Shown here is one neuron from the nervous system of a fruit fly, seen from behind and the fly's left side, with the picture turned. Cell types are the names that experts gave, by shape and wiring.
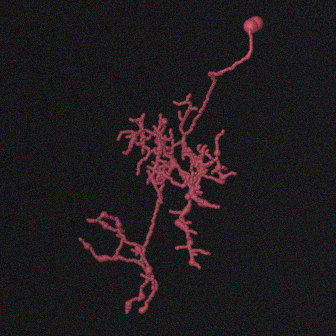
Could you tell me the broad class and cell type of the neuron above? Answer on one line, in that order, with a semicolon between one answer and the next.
central-brain intrinsic neuron; CB1207_a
